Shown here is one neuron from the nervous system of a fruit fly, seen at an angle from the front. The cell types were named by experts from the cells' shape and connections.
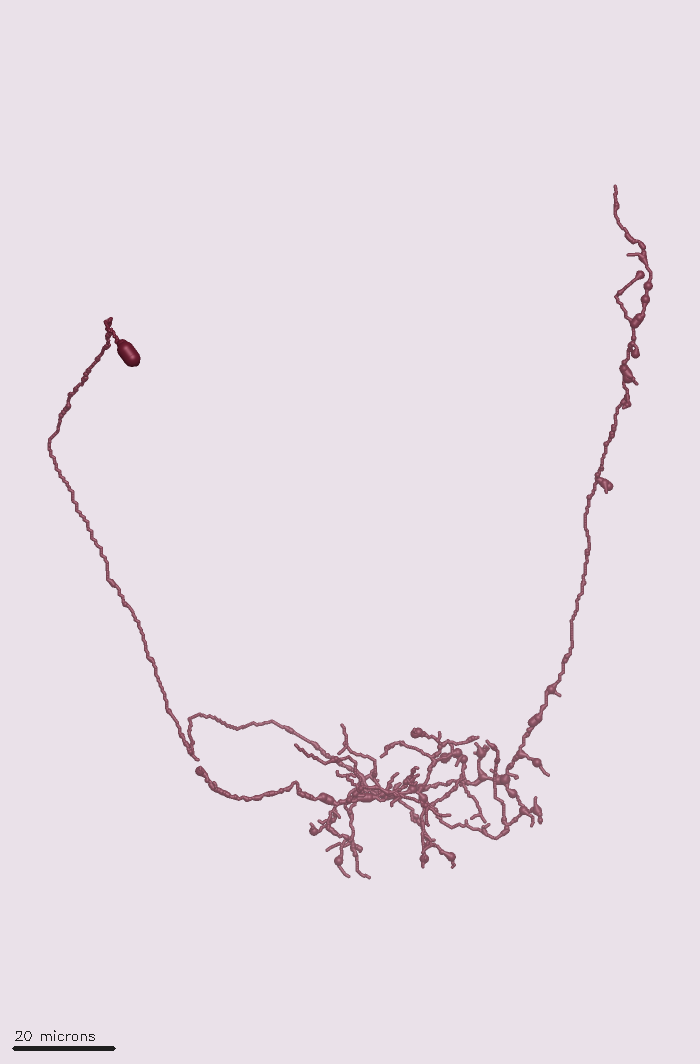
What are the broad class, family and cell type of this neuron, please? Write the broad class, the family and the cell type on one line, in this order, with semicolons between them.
central-brain intrinsic neuron; hemilineage WEDd1; CB1268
